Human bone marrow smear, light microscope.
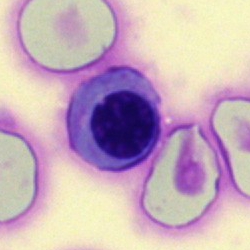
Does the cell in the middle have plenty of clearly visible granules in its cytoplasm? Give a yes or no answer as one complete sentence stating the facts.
No, no visible granules are present in the cytoplasm of the cell.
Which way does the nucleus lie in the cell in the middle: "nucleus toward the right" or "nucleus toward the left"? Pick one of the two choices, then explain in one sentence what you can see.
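Nucleus toward the right. The nucleus sits off-centre toward the right side of the cell.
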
